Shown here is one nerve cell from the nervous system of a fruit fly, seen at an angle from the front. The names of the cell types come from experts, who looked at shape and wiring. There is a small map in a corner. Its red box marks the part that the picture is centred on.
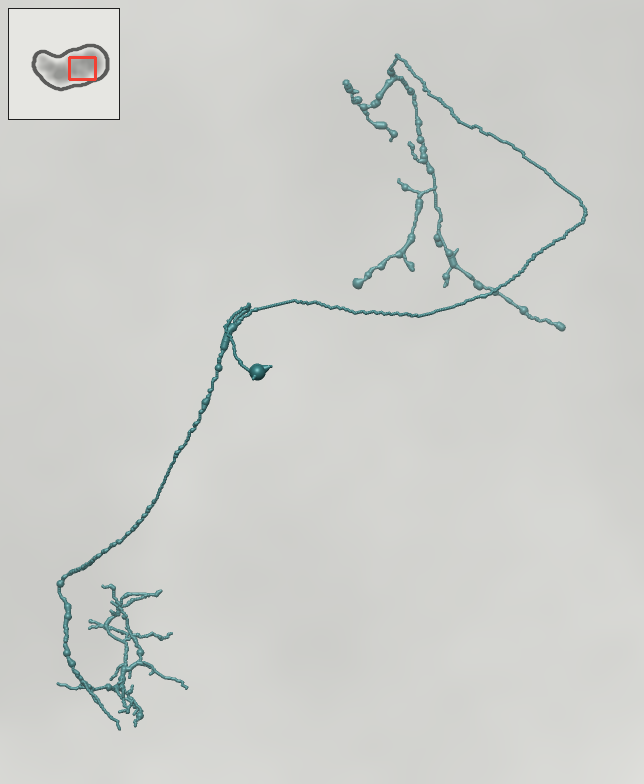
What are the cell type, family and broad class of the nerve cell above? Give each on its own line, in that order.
CB3865
hemilineage AOTUv3_ventral
central-brain intrinsic neuron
